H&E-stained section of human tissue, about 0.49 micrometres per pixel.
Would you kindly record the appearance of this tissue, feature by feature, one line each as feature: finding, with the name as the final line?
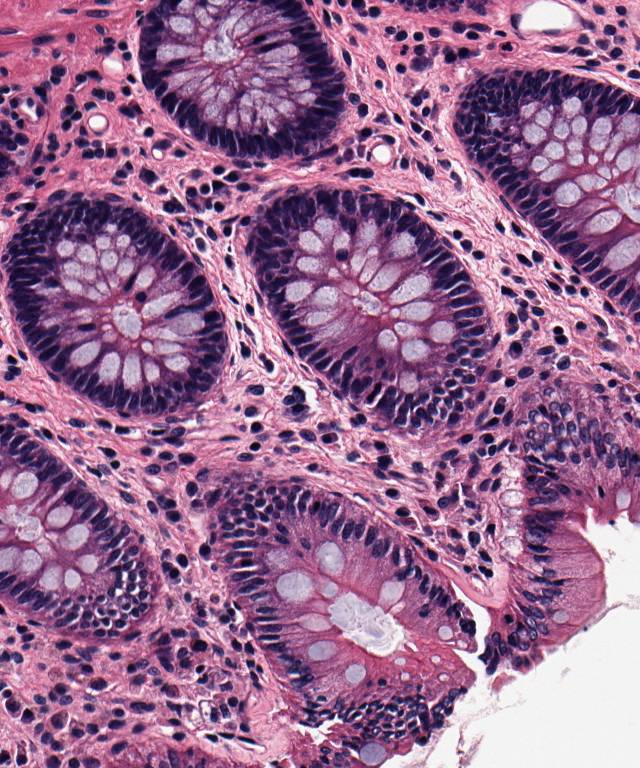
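Glands: round to oval, cut across, side by side
Stroma: narrow bands between
Lining: single layer, tall columnar cells
Nuclei: dark, elongated, at outer edge
Goblet cells: many, pale mucin vacuoles, toward centre
Capillaries: few small clear spaces, stroma near top
Name: transverse colon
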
